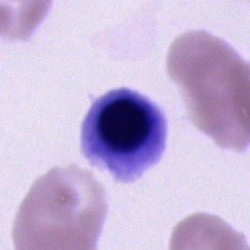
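Erythroblast in the centre of a stained bone marrow smear. The chromatin is very dark and dense, with almost no internal detail, and no nucleoli are visible. Blue-violet cytoplasm rings the nucleus, widest below it; a small pointed projection extends from the upper left edge.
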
